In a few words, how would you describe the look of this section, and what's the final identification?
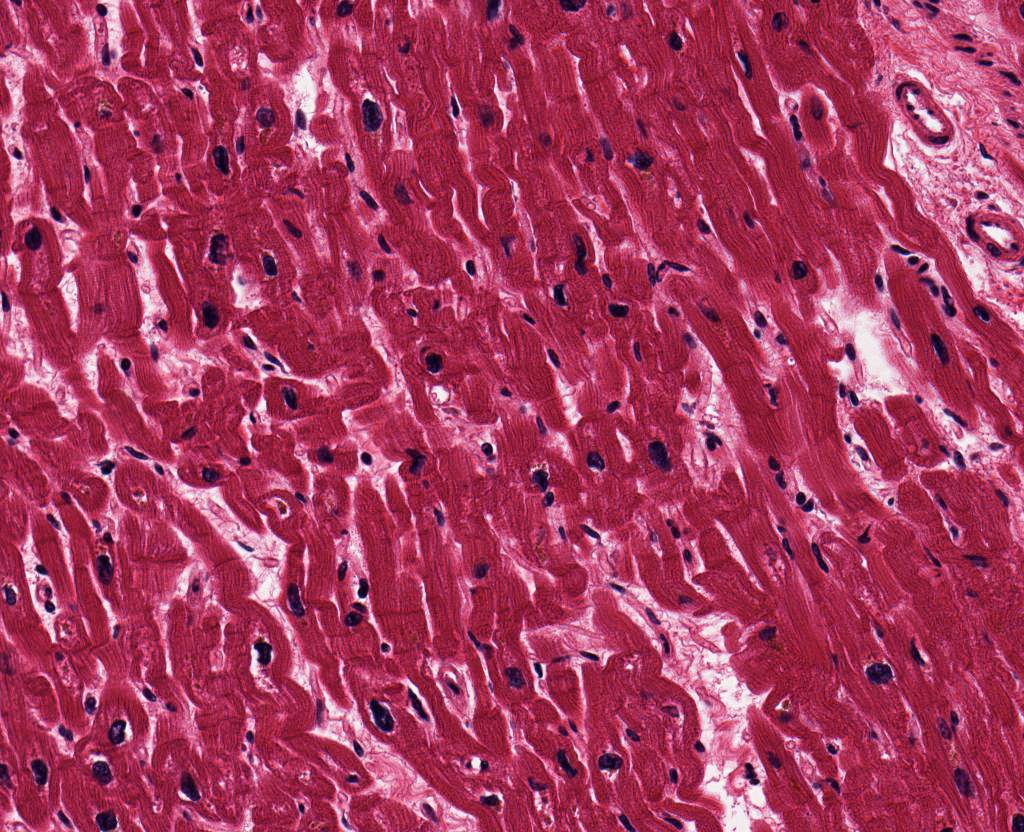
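The muscle fibres here branch and join their neighbours, and you'll spot fine yellow-brown granules in the cytoplasm close to some of the nuclei. In the upper right corner there's loose pink connective tissue with small vessels cut in cross-section, and no fat cells among the fibres. This is left ventricle of the heart.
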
